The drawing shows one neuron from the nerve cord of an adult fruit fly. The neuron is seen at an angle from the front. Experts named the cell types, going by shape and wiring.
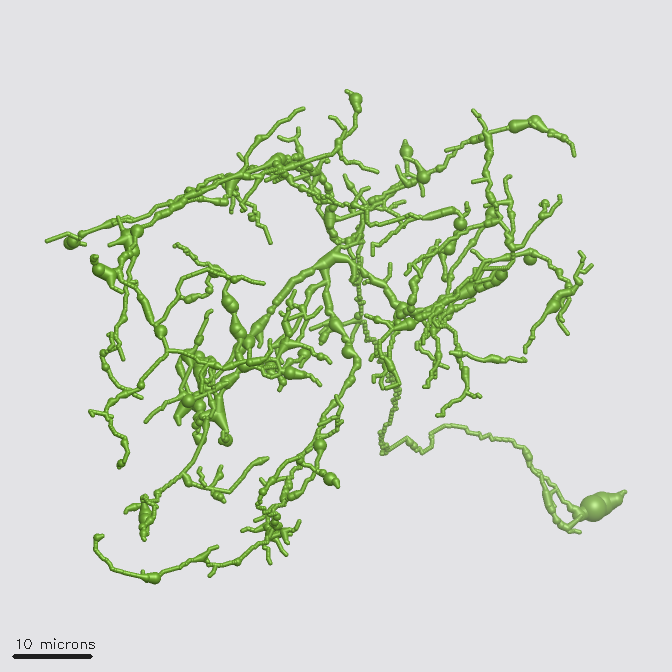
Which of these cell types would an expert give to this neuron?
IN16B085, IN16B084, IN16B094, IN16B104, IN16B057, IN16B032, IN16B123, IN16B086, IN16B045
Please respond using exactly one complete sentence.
The cell type IN16B104 is the type of this neuron.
